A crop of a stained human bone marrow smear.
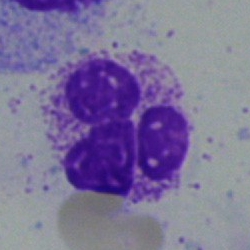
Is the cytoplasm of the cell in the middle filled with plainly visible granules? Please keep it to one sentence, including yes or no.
Yes, there are many visible granules in its cytoplasm.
